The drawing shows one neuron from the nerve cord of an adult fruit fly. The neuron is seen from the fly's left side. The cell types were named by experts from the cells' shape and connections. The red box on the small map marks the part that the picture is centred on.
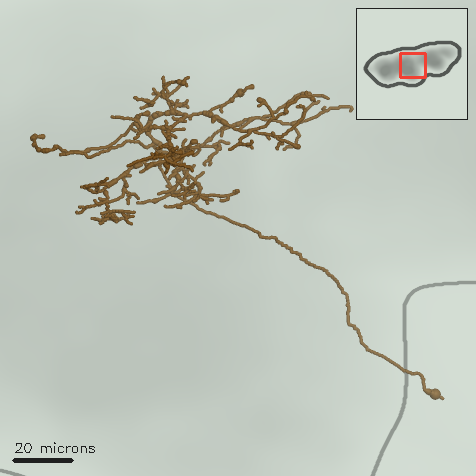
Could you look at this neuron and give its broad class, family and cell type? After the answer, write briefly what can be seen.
This is a nerve-cord intrinsic neuron. Its family is hemilineage 12A. Its cell type is IN12A054. By the scale bar it is about 140 microns wide in this view. Dozens of branch ends can be seen.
